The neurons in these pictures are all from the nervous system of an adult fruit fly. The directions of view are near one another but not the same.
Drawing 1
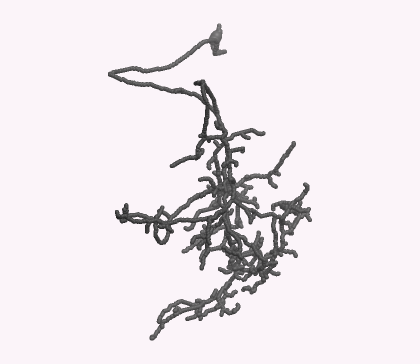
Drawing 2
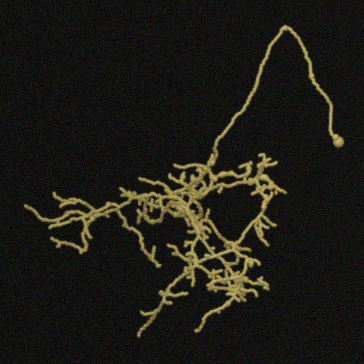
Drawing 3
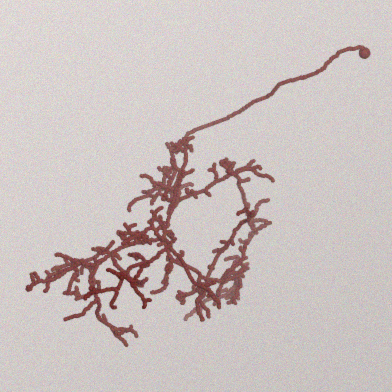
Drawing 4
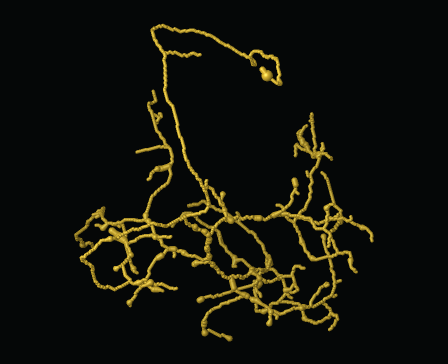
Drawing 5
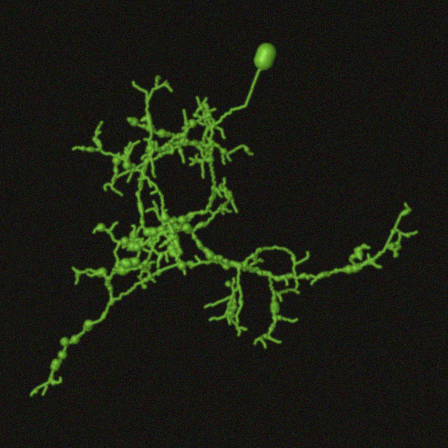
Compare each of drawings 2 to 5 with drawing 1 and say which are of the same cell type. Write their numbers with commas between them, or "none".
4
